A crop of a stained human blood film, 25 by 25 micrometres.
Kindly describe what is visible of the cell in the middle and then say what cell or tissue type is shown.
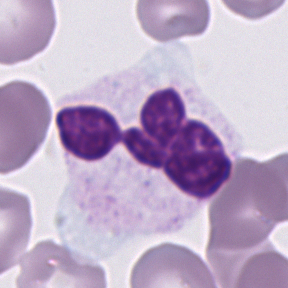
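Four joined nuclear lobes, lying in a chain from left to right across the cell. Chromatin dark purple and coarsely clumped. Cell outline irregular, somewhat angular. This is a segmented neutrophil.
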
